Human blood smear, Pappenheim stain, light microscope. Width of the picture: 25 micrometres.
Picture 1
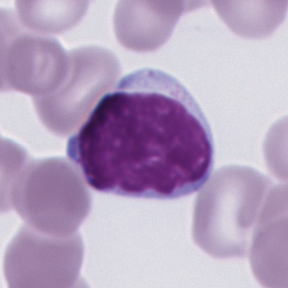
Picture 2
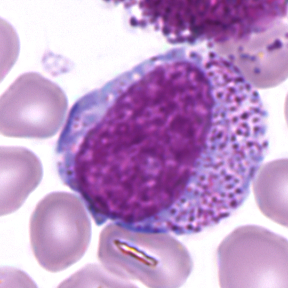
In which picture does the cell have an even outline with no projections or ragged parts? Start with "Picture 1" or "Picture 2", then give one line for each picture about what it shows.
Picture 2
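What picture 1 shows: A small pale blue bulge of cytoplasm juts out at the left edge of the cell.
What picture 2 shows: The cell has a rounded oval outline with a smooth border.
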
